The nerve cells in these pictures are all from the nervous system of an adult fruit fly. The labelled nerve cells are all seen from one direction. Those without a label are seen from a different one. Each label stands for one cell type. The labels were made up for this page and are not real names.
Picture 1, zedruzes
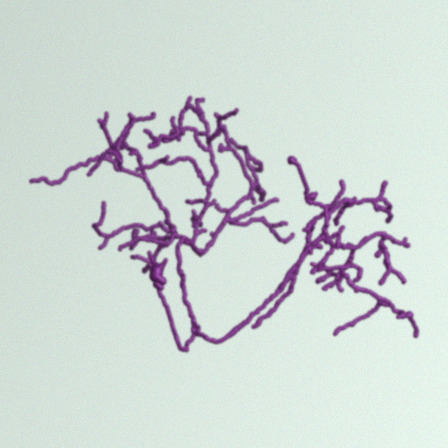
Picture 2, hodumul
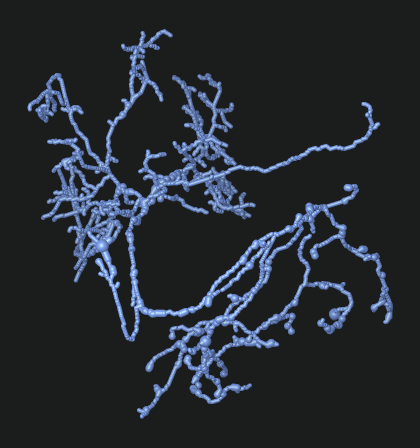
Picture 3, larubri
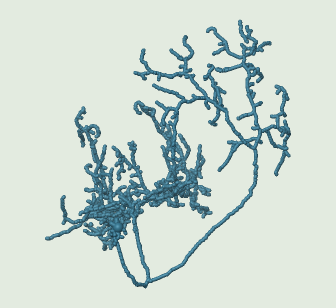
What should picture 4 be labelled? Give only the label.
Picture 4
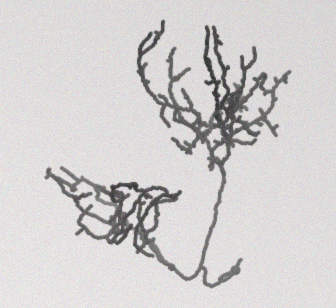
hodumul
